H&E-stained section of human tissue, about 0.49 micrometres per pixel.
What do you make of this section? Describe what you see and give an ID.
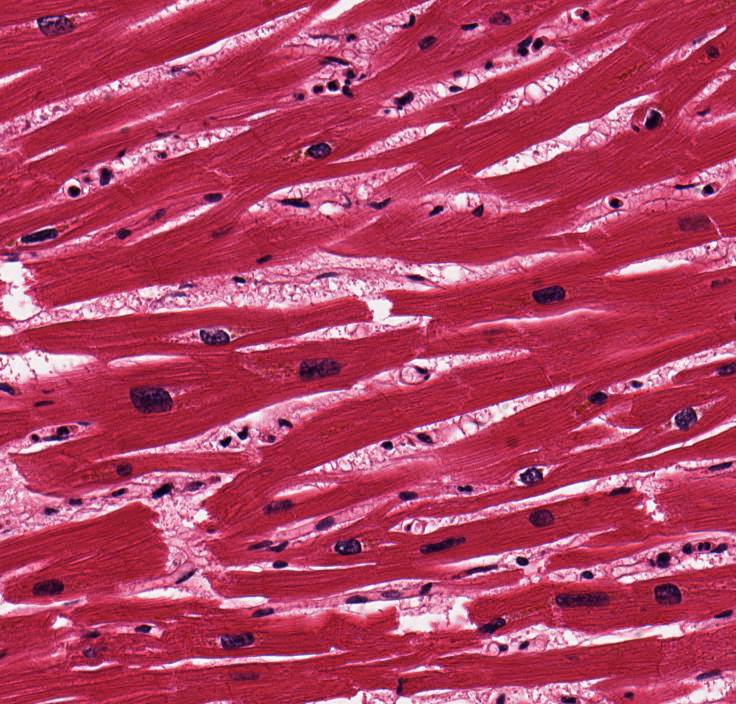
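Looking across, the fibres branch and join their neighbours, each nucleus central rather than at the edge. Their cytoplasm takes eosin a deep red. In the pale gaps, small dark round or elongated capillary and interstitial nuclei are scattered. This is left ventricle of the heart.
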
